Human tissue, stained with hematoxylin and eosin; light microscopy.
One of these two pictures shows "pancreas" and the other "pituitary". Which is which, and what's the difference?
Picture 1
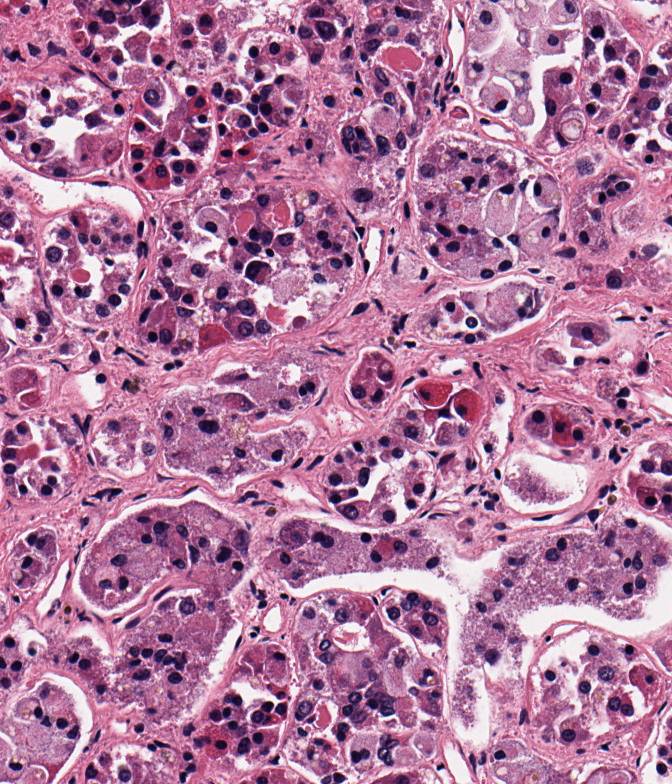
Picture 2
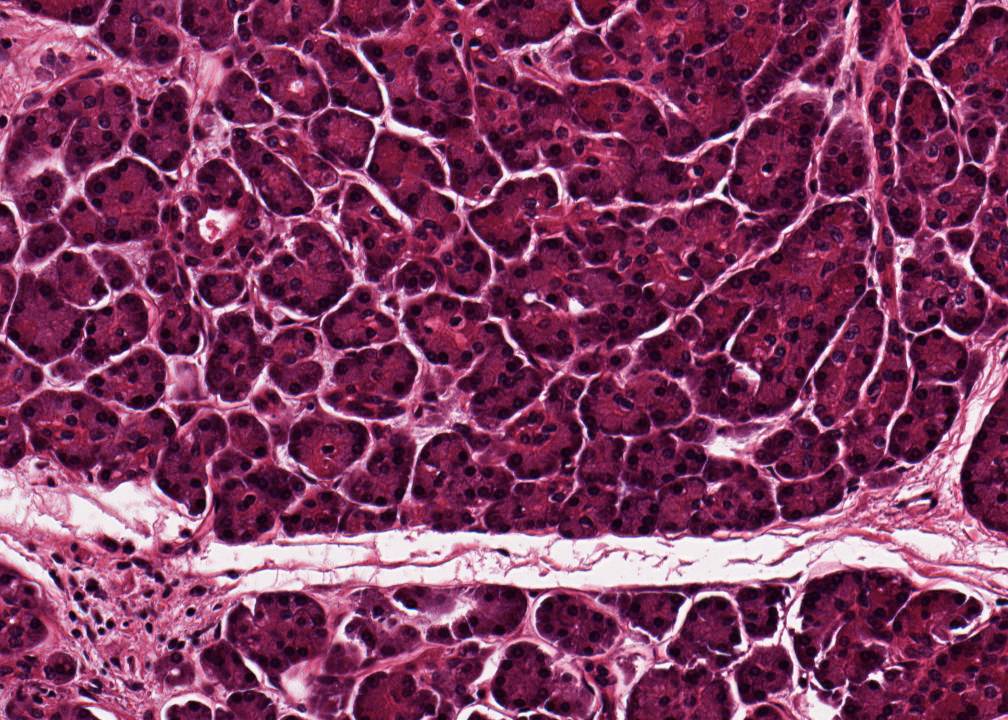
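Picture 1: pituitary. Picture 2: pancreas. Picture 1: cells in rounded nests and clusters throughout, divided by thin fibrous septa. Scattered cells with intensely bright red cytoplasm, mainly upper left and right middle. A few small golden-brown granules among the cells near centre and lower right. No fat cells. Picture 2: field almost entirely closely packed glandular acini grouped into lobules; a band of connective tissue runs horizontally across the lower third. Acini: rounded clusters of wedge-shaped cells around very small central lumina. Acinar nuclei round, dark, toward the cell base, away from the lumen. Acinar cytoplasm deep purple-red throughout.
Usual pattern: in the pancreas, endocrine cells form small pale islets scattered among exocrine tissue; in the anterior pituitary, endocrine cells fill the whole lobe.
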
